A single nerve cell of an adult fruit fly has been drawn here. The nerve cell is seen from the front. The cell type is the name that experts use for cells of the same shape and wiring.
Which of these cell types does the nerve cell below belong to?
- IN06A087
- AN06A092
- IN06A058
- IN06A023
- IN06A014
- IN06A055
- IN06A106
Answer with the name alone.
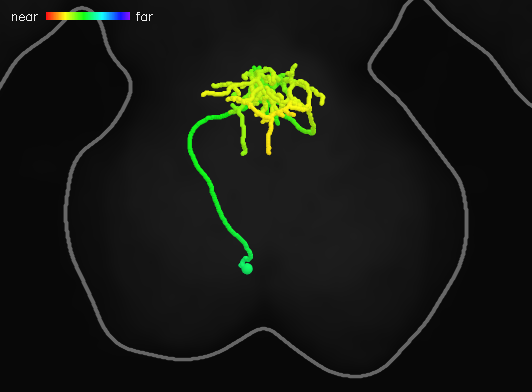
IN06A058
